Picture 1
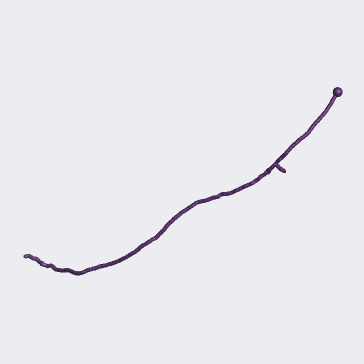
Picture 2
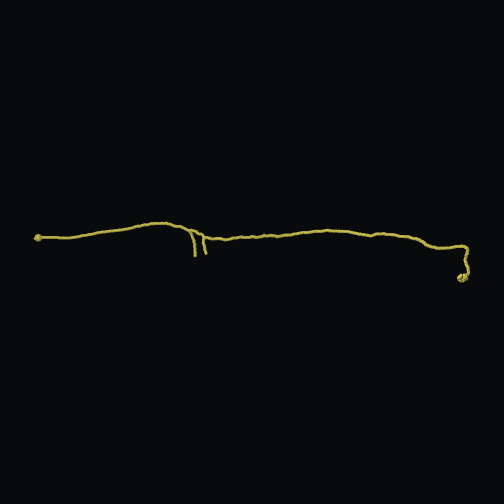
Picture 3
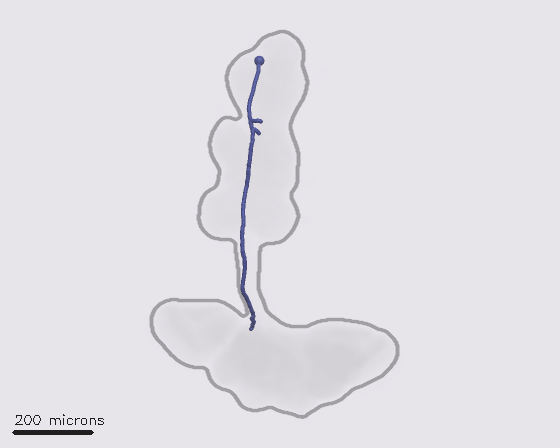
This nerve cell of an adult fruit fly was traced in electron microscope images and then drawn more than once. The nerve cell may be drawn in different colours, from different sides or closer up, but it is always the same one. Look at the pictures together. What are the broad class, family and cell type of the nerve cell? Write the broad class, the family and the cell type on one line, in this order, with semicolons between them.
sensory neuron ascending to the brain; class mechanosensory proprioceptive; SApp08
